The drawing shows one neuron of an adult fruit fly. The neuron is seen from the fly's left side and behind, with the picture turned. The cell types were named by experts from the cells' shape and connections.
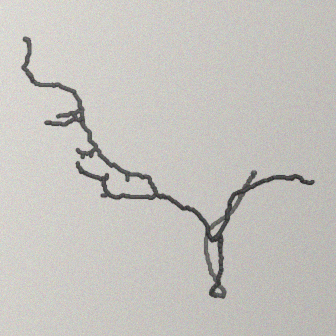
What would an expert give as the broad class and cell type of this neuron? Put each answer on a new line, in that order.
central-brain intrinsic neuron
CB1638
